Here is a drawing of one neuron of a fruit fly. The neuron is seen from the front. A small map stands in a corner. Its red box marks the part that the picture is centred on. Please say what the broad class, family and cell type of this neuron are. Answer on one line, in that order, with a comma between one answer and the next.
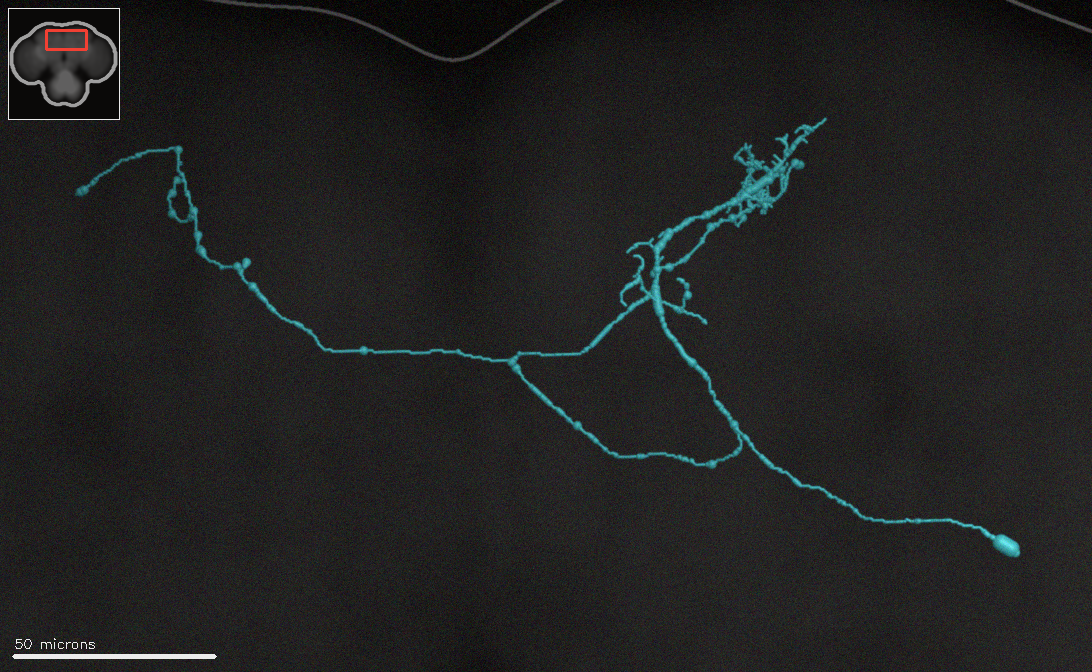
central-brain intrinsic neuron, hemilineage EBa1, CB1124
